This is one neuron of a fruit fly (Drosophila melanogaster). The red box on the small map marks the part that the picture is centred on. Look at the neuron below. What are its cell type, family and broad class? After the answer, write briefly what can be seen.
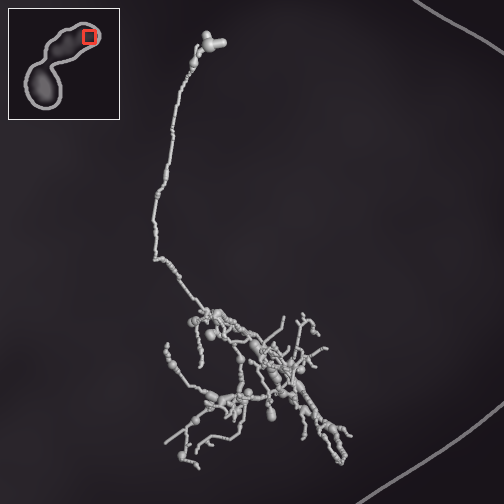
It is of cell type IN02A054. Its family is hemilineage 02A. Its broad class is nerve-cord intrinsic neuron. The cell body can be seen at the top of the picture. Dozens of branch ends can be seen.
